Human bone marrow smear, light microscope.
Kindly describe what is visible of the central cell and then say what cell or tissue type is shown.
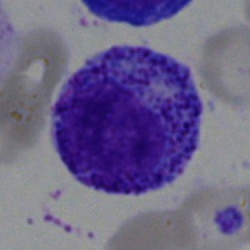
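Fairly fine chromatin, I'd say, evenly deep purple with no coarse dark clumps. The cytoplasm makes a moderate crescent on the nucleus's upper-right side. Coarse dark purple granules fill it, except a paler, less granular zone above and right of the nucleus. This one is a promyelocyte.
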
